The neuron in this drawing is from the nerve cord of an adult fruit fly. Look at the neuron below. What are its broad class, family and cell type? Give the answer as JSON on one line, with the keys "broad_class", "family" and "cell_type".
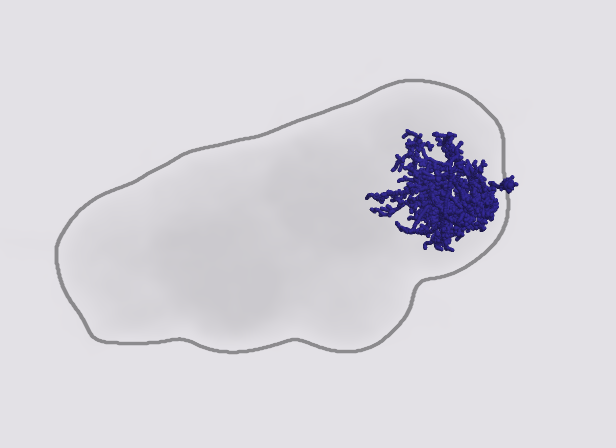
{"broad_class": "nerve-cord intrinsic neuron", "family": "hemilineage 09A", "cell_type": "IN09A002"}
